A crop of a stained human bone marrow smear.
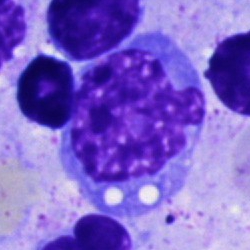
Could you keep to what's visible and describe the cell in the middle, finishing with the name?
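Look at the outline: smooth and roughly oval. The nucleus is irregular and knobby, bulging along its right side. Its chromatin is coarsely clumped, many small pale spots between dark purple clumps. Below the nucleus, two round clear vacuoles lie side by side. This is a monocyte.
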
